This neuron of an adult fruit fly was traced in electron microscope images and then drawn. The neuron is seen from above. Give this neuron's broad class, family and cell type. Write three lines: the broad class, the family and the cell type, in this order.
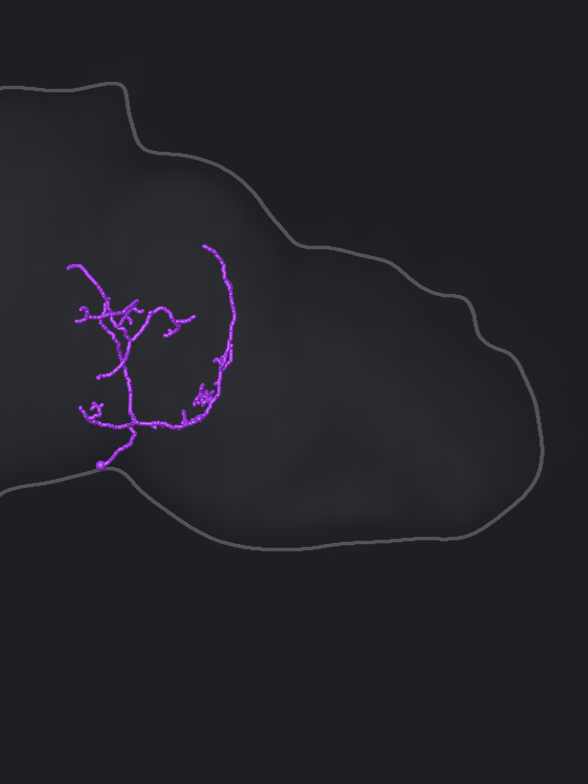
central-brain intrinsic neuron
hemilineage DL1_ventral
PLP174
